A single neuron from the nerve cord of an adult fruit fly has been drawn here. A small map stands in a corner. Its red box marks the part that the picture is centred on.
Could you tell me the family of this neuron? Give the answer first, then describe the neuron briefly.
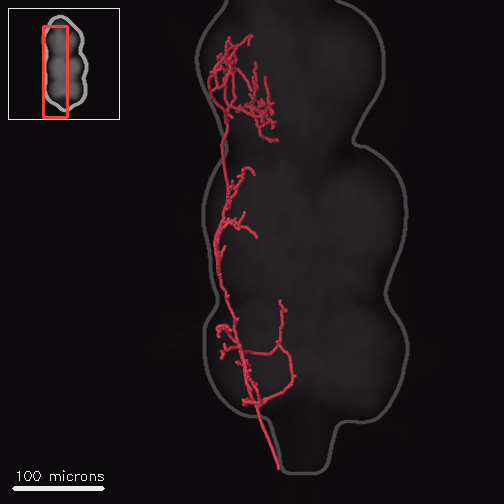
Its family is DNge. Its broad class is descending neuron. No cell body is drawn. From top to bottom in the picture it spans about 500 microns.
